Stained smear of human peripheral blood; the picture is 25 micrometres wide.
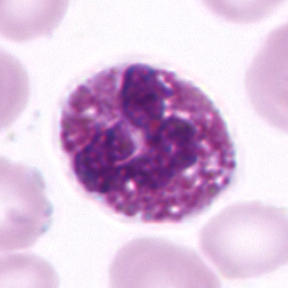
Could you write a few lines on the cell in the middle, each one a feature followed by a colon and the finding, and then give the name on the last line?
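Outline: smooth, round to slightly oval
Size: about 16 by 13 micrometres
Chromatin: dense, dark purple
Cytoplasm: packed with numerous reddish-purple granules
Clear spots: small, unstained, scattered among the granules
Name: eosinophil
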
